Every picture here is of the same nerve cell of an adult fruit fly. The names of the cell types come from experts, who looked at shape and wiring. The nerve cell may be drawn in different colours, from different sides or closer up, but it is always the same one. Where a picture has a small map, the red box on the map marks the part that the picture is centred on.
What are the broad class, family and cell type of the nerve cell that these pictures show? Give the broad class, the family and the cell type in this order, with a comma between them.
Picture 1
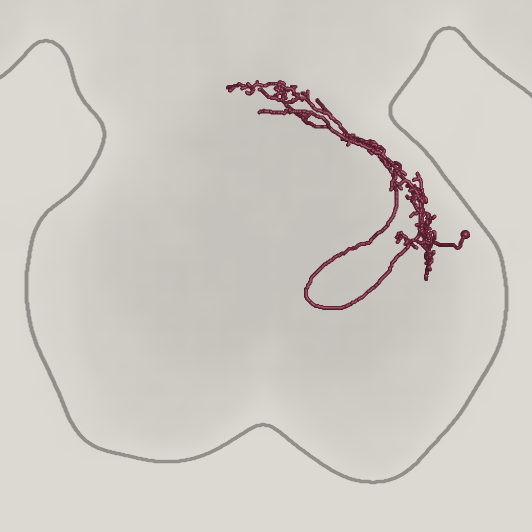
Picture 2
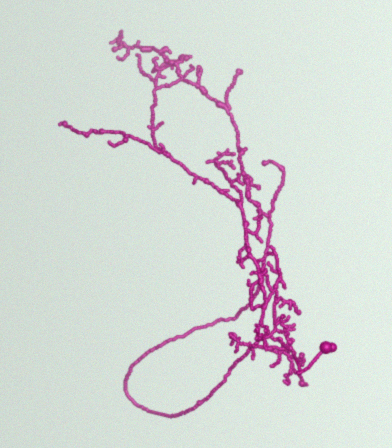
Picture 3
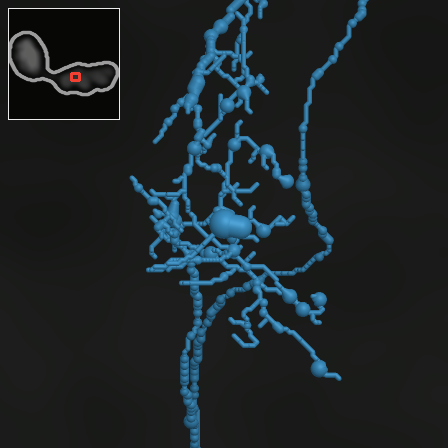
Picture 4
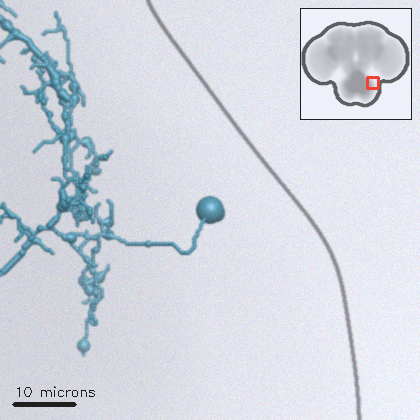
nerve-cord intrinsic neuron, hemilineage 17A, IN17A100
